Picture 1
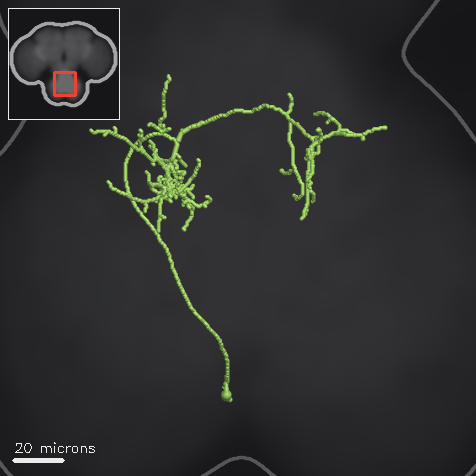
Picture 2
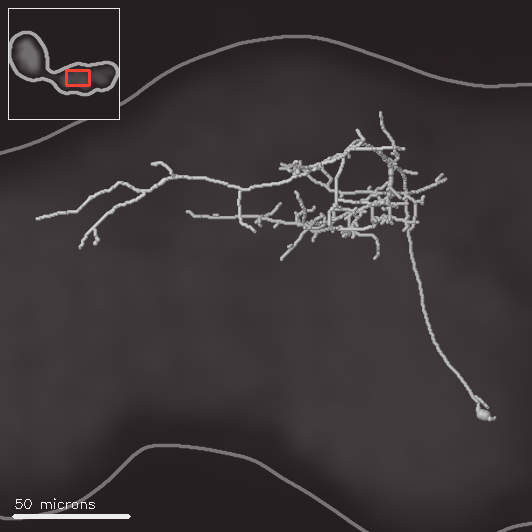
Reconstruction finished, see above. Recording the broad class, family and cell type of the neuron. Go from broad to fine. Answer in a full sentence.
A nerve-cord intrinsic neuron of hemilineage 06A, type IN06A116.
